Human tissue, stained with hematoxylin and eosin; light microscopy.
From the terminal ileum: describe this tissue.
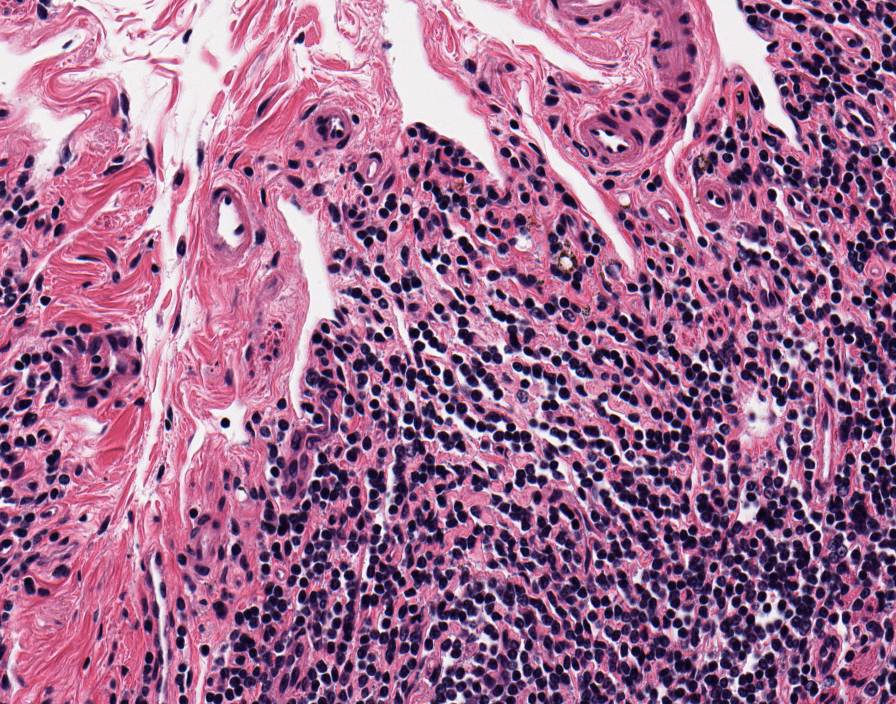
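So you've got a dense sheet of small dark cells over the lower and right part, and pink fibrous stroma up in the upper left. That stroma is thick, wavy, eosinophilic collagen bundles, with elongated dark fibroblast nuclei scattered between them. Near the top centre, where sheet meets stroma, there are a few golden-brown granules.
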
